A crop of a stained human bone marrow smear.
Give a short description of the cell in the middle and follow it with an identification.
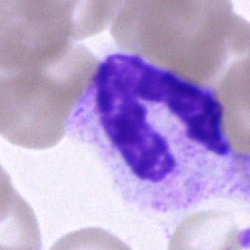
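Nucleus a single curved band bent into a horseshoe shape, open side facing down. Cytoplasm pale pinkish-lilac. Outline irregular, poorly defined at lower edge. Cell is a band neutrophil.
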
